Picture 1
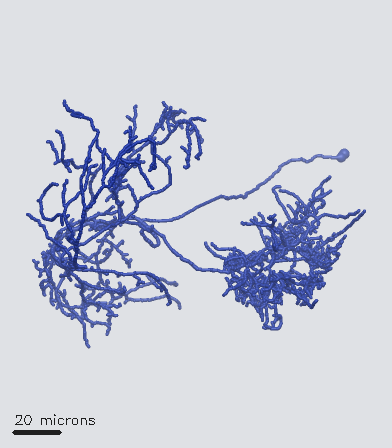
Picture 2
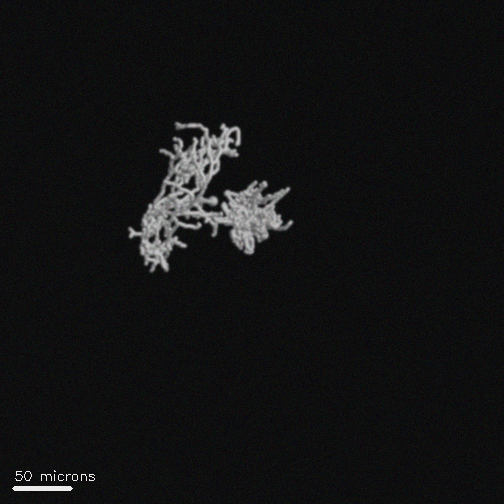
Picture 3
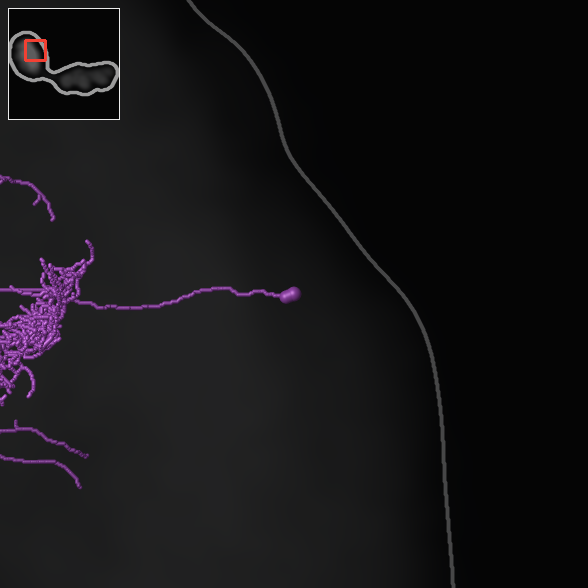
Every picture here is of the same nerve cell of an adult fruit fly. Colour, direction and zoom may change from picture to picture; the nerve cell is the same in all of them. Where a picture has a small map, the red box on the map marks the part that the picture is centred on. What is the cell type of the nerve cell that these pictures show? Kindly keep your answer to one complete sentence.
The type assigned to this nerve cell is FB1C.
